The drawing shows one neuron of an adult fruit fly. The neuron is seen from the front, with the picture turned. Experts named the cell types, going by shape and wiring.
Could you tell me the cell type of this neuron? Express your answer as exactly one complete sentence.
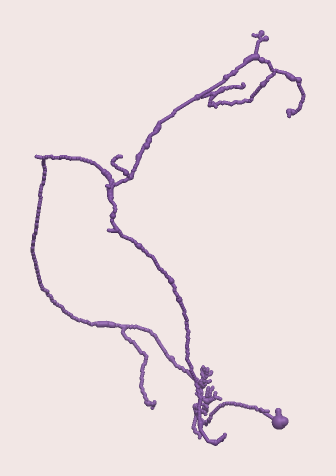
Within the cell type KCa'b'-ap2 sits this neuron.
